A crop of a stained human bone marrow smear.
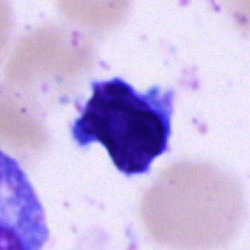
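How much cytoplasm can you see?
Only a little, as small pale blue areas at the margins.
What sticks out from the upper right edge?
Small pale blue bleb-like projections.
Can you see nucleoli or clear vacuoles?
Neither is visible.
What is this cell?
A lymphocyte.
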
